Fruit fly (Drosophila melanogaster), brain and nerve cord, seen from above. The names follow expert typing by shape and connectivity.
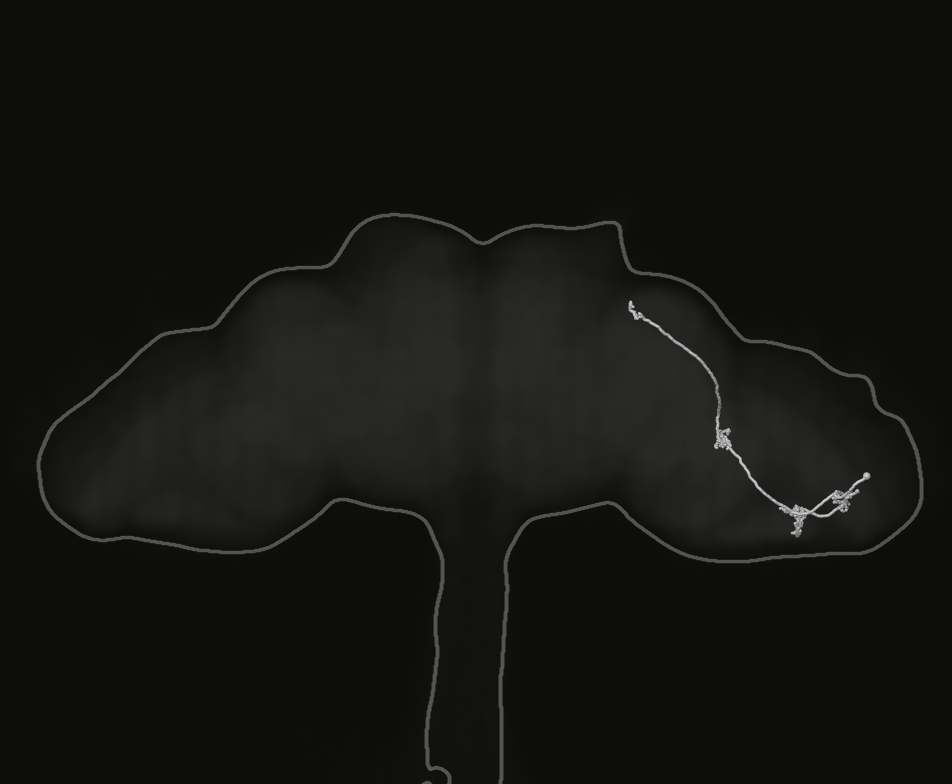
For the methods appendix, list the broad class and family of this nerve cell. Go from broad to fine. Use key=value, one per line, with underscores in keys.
broad_class=visual projection neuron
family=MeTu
